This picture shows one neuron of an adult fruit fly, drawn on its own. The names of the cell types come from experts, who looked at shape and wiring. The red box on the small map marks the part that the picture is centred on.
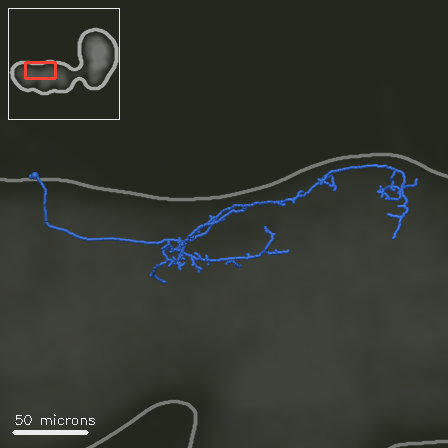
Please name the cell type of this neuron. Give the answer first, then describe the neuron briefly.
The cell type is IN03B084. This is a nerve-cord intrinsic neuron. The cell body is on the left of the picture. By the scale bar it is about 250 microns wide in this view.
